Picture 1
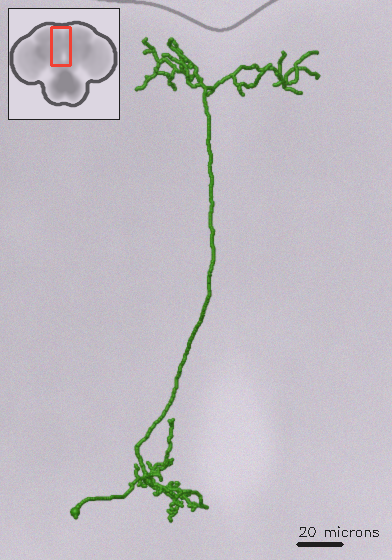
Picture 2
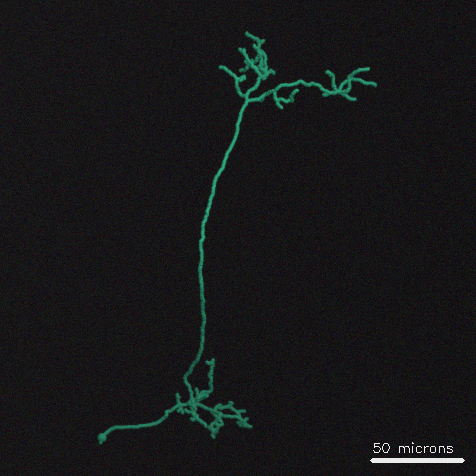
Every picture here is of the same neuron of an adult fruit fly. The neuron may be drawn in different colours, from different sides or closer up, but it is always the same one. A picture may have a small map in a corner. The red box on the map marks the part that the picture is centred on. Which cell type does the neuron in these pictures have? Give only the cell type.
PRW008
